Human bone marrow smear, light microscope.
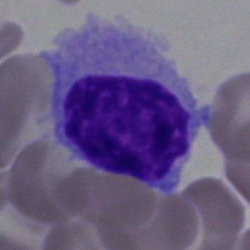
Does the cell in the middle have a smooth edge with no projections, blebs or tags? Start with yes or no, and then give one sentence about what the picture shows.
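No. The cell outline is irregular, with a frayed, ruffled border.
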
